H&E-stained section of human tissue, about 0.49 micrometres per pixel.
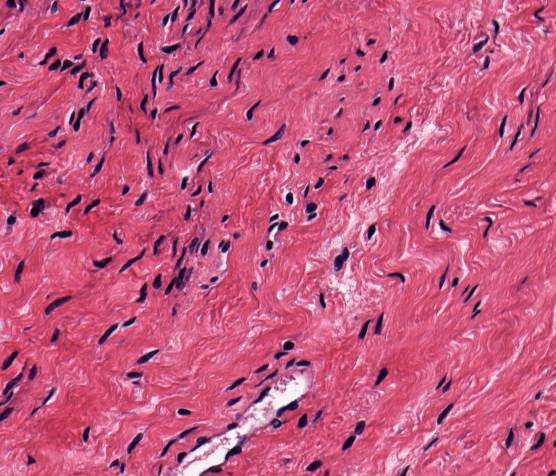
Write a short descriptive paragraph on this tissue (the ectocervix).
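Eosinophilic collagen bundles, wavy in outline, interlace irregularly. Nuclei are dark, elongated and spindle-shaped, and many are slightly wavy. The cytoplasm of the spindle cells cannot be told apart from the surrounding collagen. Near the bottom centre of the field lies a small, thin-walled, slit-like vessel with an empty lumen.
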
